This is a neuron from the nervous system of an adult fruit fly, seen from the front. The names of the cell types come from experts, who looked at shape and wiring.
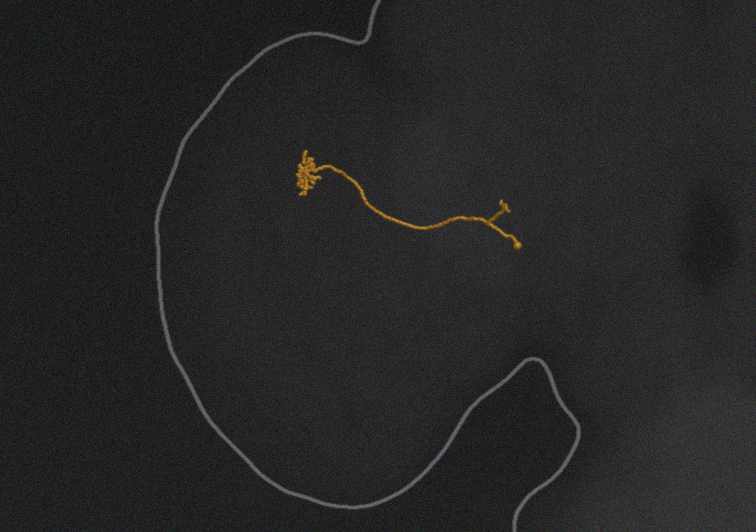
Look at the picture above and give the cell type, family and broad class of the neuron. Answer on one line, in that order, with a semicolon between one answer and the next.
LPC2; LPC; visual projection neuron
